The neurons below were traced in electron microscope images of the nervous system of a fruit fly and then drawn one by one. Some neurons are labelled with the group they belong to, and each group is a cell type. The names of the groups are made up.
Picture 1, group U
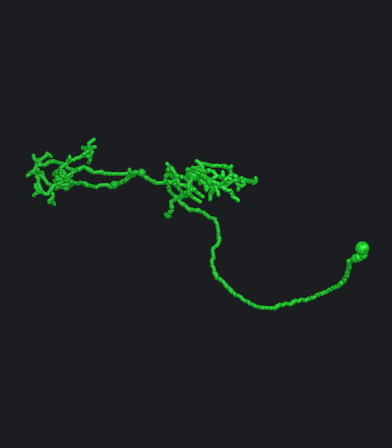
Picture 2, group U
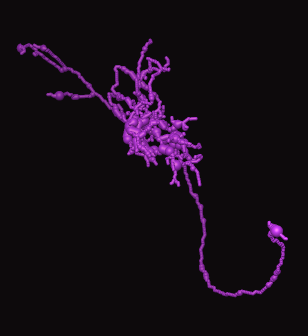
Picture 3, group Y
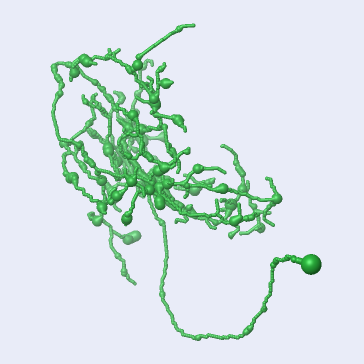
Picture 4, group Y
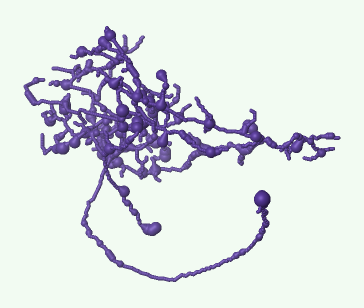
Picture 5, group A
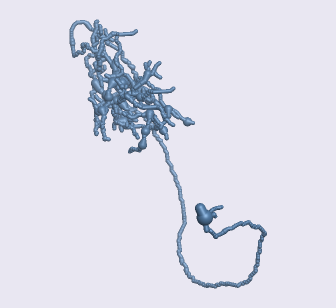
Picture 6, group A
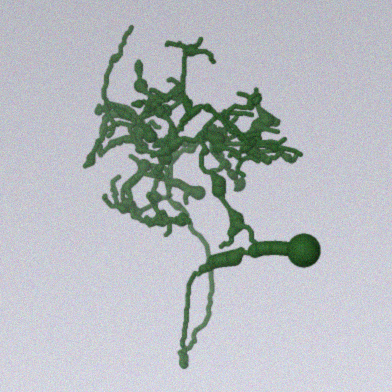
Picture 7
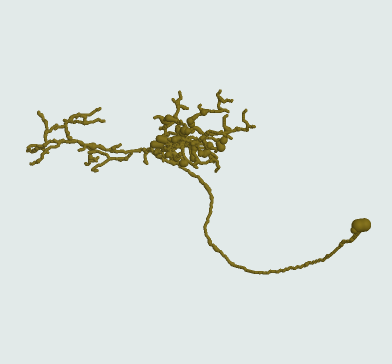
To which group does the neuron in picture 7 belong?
group U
